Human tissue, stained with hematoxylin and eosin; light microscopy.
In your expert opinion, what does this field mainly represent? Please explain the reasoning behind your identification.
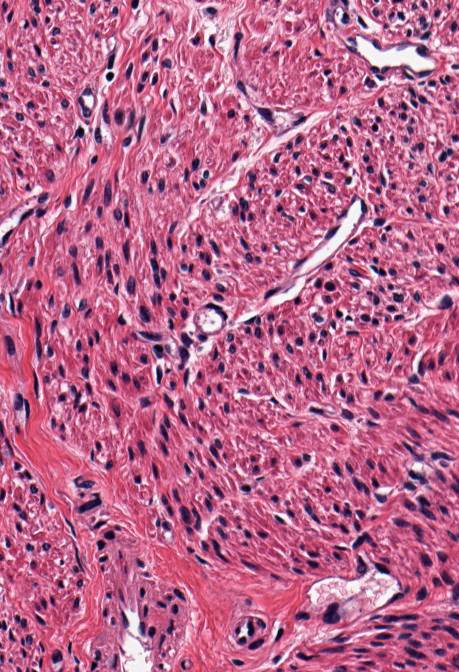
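The main tissue is smooth muscle. Bundles of spindle cells run in different directions and interlace across the whole field.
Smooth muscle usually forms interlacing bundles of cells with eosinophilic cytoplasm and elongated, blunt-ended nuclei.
In cells cut lengthwise, the nuclei are elongated and blunt-ended, shaped like cigars, and the cytoplasm is abundant and pink. No epithelium or glands appear anywhere.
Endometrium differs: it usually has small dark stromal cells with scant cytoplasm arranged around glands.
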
